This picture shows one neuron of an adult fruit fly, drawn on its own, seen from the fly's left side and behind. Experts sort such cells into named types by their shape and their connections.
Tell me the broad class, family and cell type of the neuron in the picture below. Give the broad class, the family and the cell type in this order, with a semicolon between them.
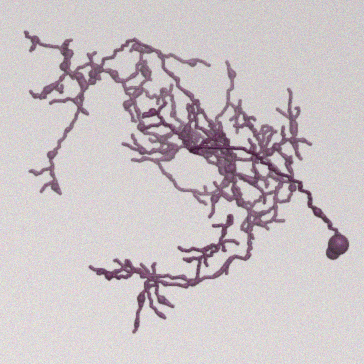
central-brain intrinsic neuron; hemilineage LHp1; CB2111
